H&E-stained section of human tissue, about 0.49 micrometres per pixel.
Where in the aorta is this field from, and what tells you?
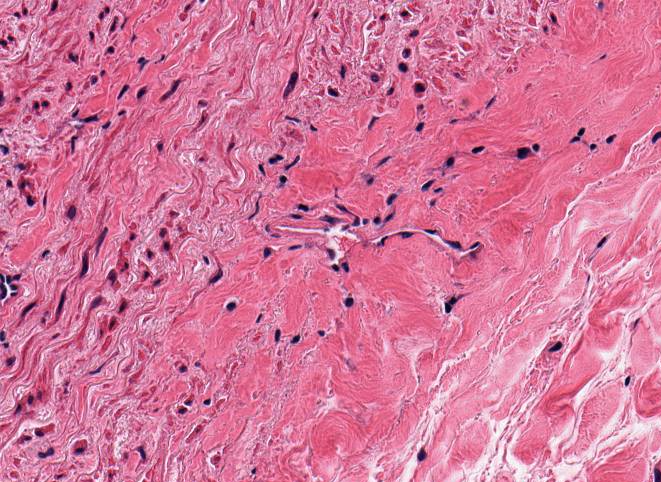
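Answer: tunica adventitia. Check one: densely packed eosinophilic collagen fibres make up the whole field, forming thick, coarse bundles in the lower right, with scattered fibroblasts bearing dark, spindle-shaped nuclei. Check two: a small thin-walled vessel with a narrow slit-like lumen lies near the centre.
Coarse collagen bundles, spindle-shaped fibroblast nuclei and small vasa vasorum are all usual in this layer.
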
